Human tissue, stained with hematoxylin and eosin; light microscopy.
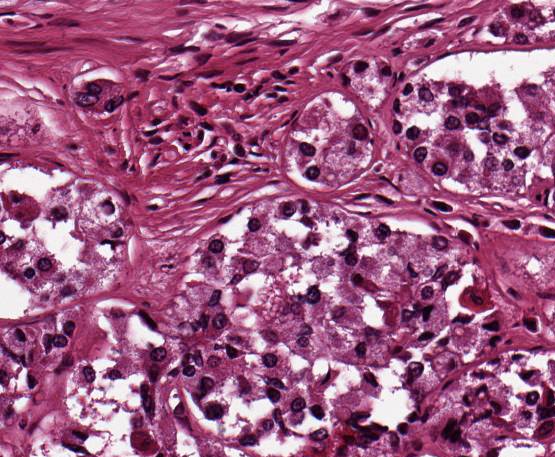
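Pituitary, H&E. Nest cells large, polygonal, with abundant granular pink-purple cytoplasm. Dense fibrous band with spindle-shaped nuclei crosses the top of the field roughly horizontally. Small round nest near centre of upper half ringed by thin fibrous rim. No glands with true lumens among the nests.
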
